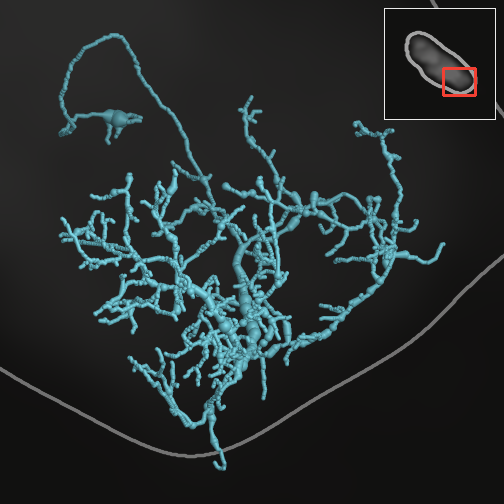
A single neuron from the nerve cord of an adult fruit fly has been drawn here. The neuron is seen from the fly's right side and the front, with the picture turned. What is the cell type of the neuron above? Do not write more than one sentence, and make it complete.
The cell type name for this neuron is IN03A046.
